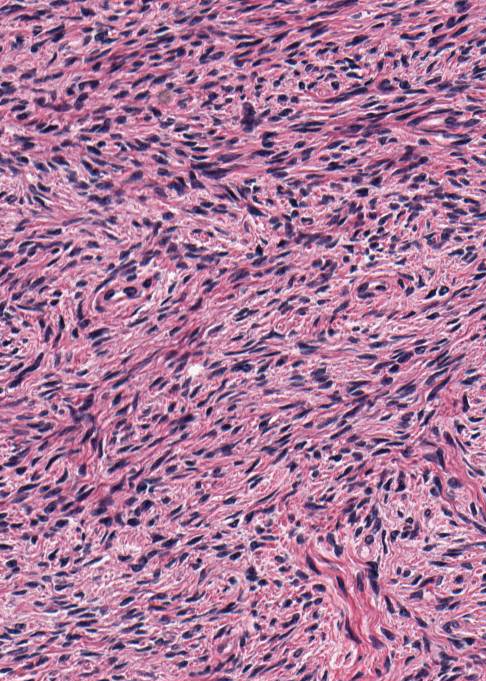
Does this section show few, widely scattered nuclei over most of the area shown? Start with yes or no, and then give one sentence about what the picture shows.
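No. The whole field is filled by densely packed spindle cells with no epithelium anywhere.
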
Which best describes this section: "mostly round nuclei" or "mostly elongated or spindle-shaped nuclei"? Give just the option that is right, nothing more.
Mostly elongated or spindle-shaped nuclei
